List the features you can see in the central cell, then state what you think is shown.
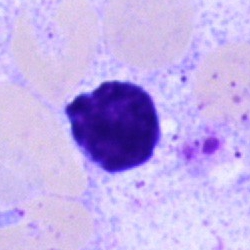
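Almost the whole of this cell is taken up by the dark nucleus, and no clear rim of cytoplasm is visible. Dense chromatin stains it a deep purple-blue throughout, and no nucleoli can be seen. No granules are visible within the cell. It is a lymphocyte.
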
